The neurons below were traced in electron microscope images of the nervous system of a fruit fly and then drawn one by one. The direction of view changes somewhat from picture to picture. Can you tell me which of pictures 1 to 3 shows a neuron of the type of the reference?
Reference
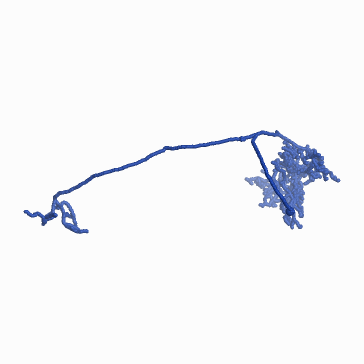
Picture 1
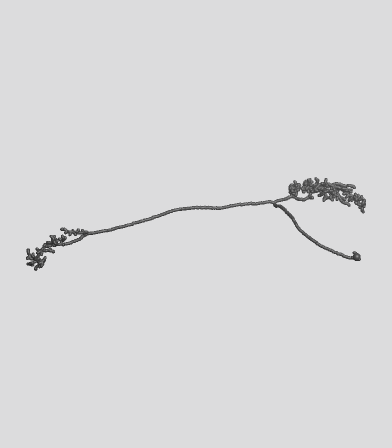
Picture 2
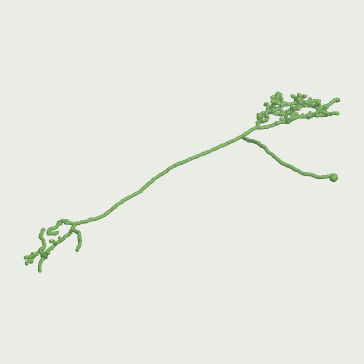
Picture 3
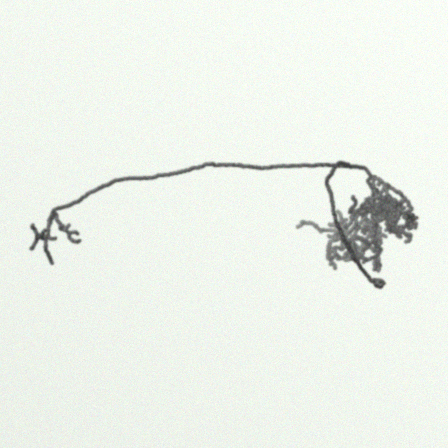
3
